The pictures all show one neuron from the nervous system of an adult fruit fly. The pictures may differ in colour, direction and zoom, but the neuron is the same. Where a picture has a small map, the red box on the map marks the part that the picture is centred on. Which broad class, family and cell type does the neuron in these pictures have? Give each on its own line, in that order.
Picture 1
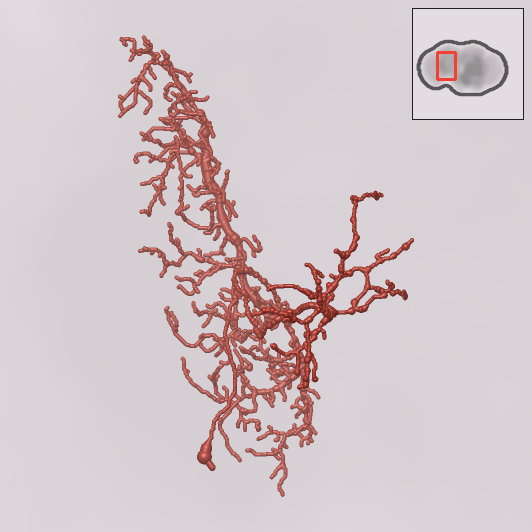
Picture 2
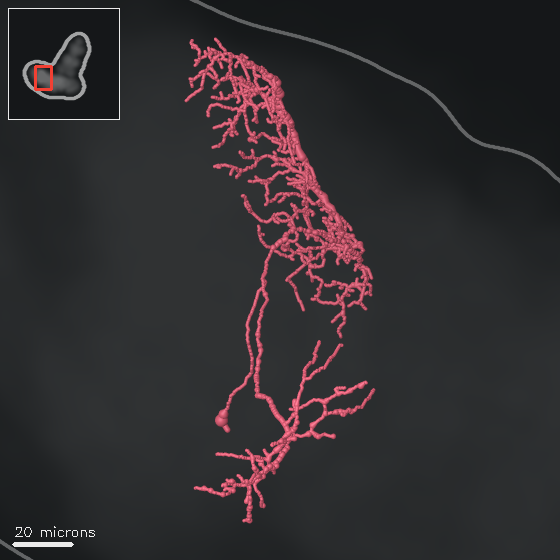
visual projection neuron
LC
LC31b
